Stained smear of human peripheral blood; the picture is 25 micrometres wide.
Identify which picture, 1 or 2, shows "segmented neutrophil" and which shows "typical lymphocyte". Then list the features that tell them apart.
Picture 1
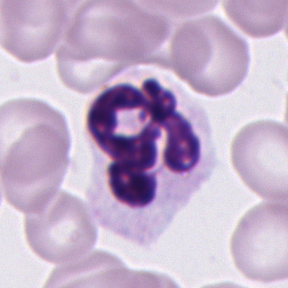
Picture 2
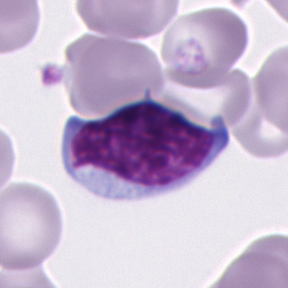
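The segmented neutrophil is the one in picture 1; the typical lymphocyte is in picture 2. In picture 1 the chromatin is dark purple and coarsely clumped, with no nucleoli.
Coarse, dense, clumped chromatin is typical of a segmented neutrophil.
Its cytoplasm is pale lilac-pink, without vacuoles and without large orange-red granules, and the cell edge has no hair-like projections.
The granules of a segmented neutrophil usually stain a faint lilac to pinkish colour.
Picture 2 differs mostly in proportions: the nucleus takes up about 70% of the cell's area and is much wider than it is tall, in a cell about 15 by 9 micrometres.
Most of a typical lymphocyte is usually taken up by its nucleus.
Its cytoplasm is pale blue rather than lilac-pink, with no coarse granules, and no nucleoli are visible there either. A small pointed spike projects from the top edge, where red cells press against the cell.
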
